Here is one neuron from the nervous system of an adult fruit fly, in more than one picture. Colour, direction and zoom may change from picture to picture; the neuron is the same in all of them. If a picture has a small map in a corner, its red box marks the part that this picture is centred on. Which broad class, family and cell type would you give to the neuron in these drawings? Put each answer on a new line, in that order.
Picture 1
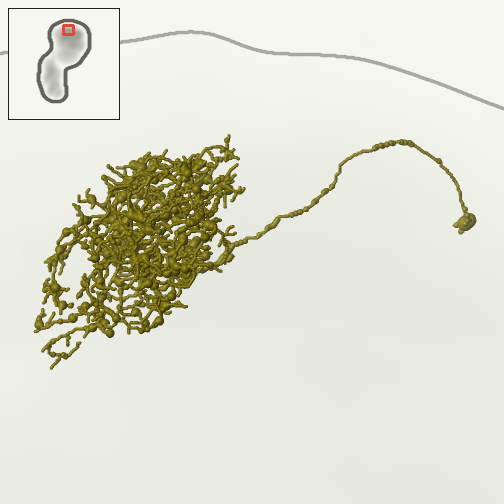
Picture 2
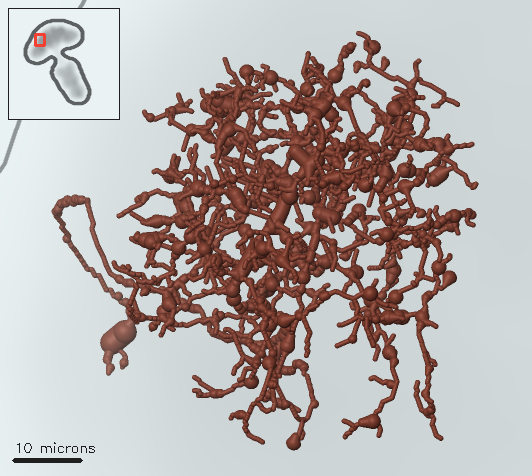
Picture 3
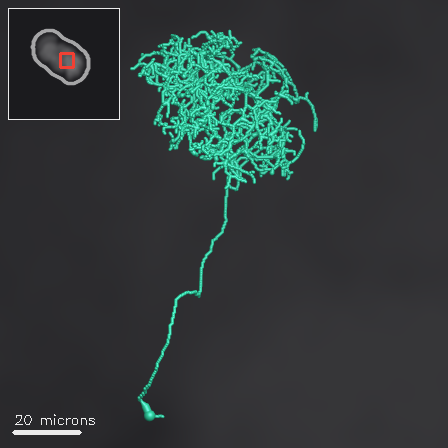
central-brain intrinsic neuron
hemilineage VLPl4_anterior
AVLP419_b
